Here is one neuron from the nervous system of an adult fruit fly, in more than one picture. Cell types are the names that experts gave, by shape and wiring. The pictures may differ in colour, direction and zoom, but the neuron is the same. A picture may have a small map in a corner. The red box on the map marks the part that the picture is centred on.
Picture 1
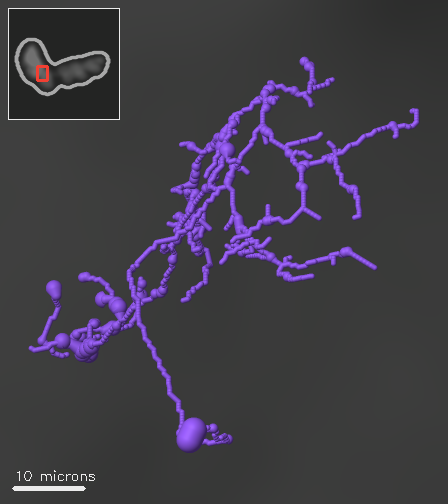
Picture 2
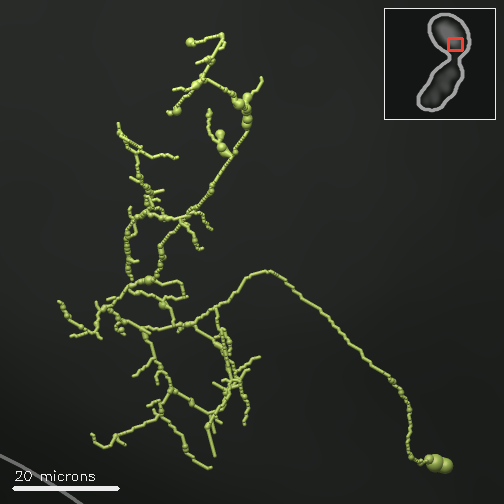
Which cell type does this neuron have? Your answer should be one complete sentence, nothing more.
The cell type GNG332 is the type of this neuron.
